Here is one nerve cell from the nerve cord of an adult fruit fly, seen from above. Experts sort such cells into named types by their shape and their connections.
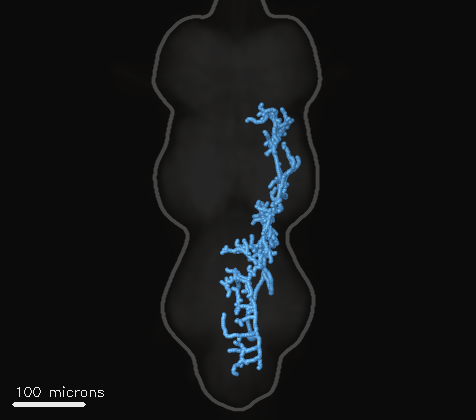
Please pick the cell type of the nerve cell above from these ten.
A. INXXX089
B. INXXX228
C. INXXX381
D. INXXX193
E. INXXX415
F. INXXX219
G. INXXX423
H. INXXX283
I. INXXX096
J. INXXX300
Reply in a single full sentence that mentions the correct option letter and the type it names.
The nerve cell is typed as INXXX193, which is listed in option D.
